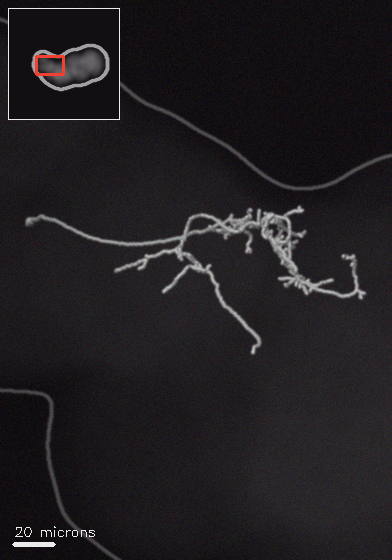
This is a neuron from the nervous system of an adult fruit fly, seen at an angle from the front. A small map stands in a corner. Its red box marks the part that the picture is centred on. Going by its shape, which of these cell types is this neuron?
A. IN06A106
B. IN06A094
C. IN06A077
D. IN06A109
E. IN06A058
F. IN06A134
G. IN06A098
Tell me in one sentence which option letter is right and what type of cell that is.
Cell type IN06A077, found in option C, is the type of the neuron.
